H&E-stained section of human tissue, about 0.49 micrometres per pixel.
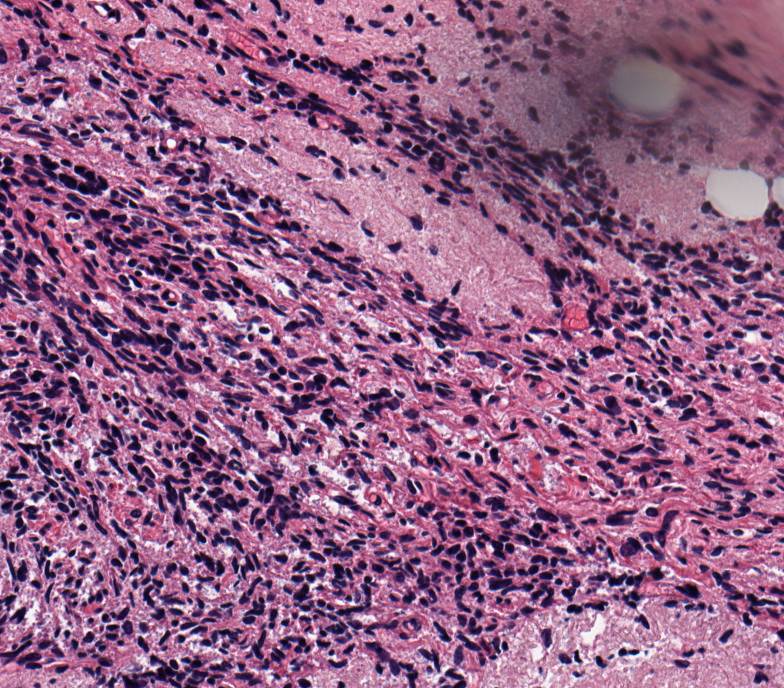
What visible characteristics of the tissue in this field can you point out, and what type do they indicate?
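Nuclei mostly dark-staining, elongated to oval. Cytoplasm scant, poorly defined. Pale pink, finely fibrillary band with sparse cells crosses upper middle. Small vessel with red blood cells just right of centre. Tissue: ovary.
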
